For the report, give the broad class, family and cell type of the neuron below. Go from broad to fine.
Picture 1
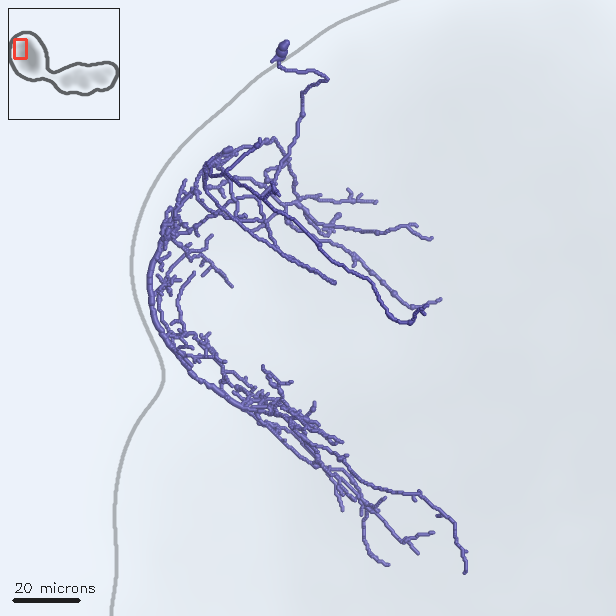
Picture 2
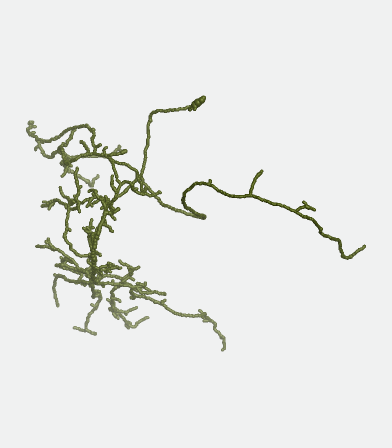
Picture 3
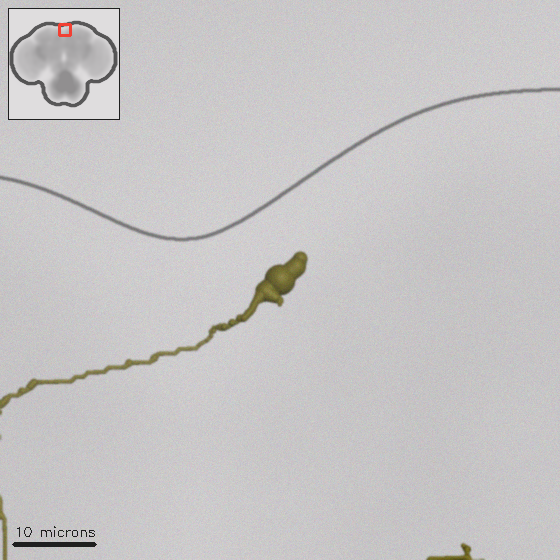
central-brain intrinsic neuron; hemilineage SMPad3; CRE039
